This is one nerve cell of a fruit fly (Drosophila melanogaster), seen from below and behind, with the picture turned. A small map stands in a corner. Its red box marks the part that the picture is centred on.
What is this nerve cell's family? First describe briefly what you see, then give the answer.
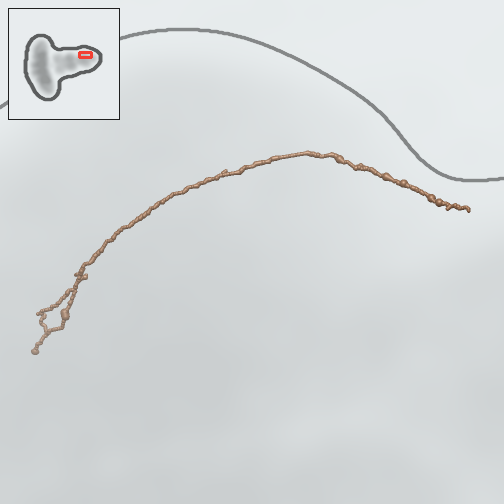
No cell body is drawn. There are a dozen or fewer branch ends. It is a sensory neuron entering the nerve cord. Its family is called class mechanosensory tactile.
